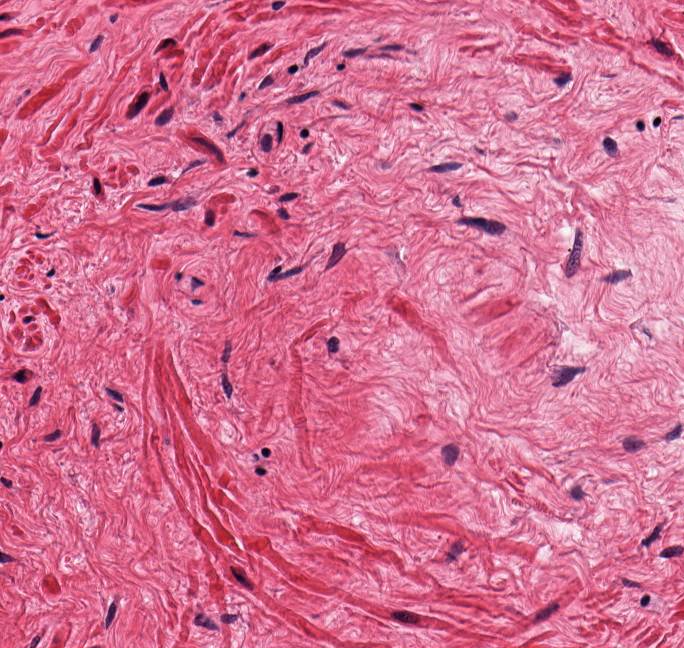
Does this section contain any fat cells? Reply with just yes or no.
No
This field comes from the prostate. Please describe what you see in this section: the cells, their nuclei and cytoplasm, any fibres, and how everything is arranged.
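Centre and right: fibrous tissue in a broad whorled, swirling pattern. Lower left: long eosinophilic bundles curving around the edge of the central whorl. Cells sparse, widely spaced throughout. Nuclei mostly elongated, spindle-shaped or wavy, dark, with little visible cytoplasm.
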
